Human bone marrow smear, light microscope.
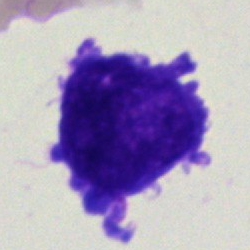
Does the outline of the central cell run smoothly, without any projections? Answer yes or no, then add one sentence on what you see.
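No. Several small knob-like blebs project from the cell edge.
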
